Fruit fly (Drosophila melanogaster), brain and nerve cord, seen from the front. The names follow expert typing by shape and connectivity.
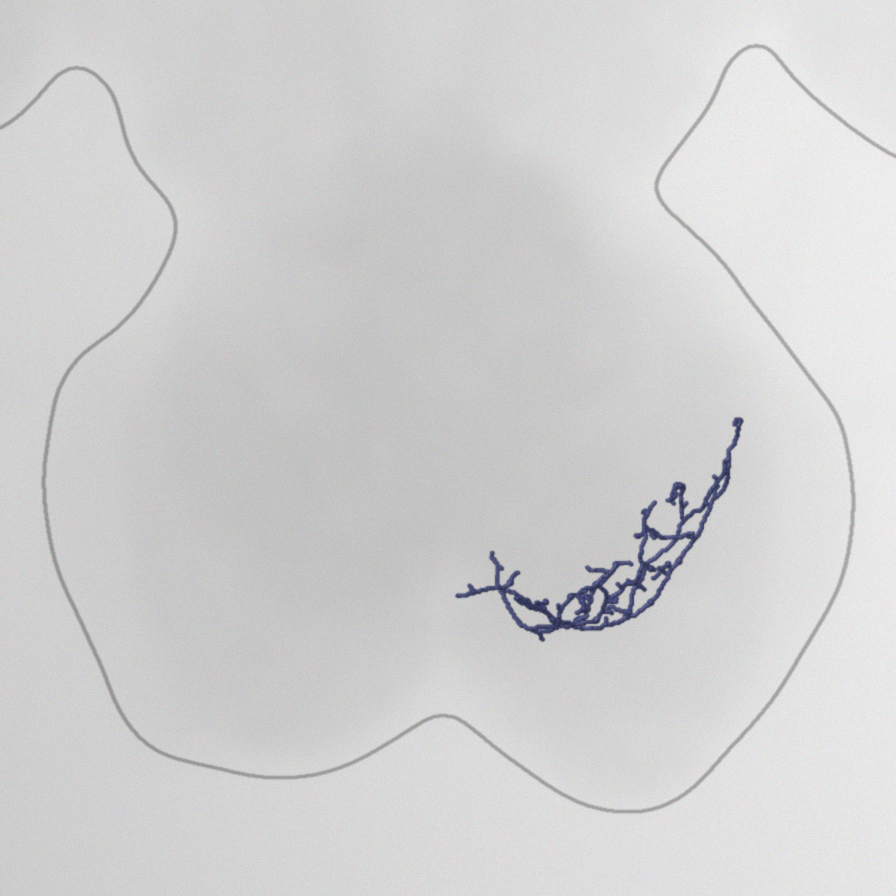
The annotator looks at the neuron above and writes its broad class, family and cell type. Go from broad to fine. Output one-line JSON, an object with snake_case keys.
{"broad_class": "nerve-cord intrinsic neuron", "family": "hemilineage 05B", "cell_type": "IN05B055"}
